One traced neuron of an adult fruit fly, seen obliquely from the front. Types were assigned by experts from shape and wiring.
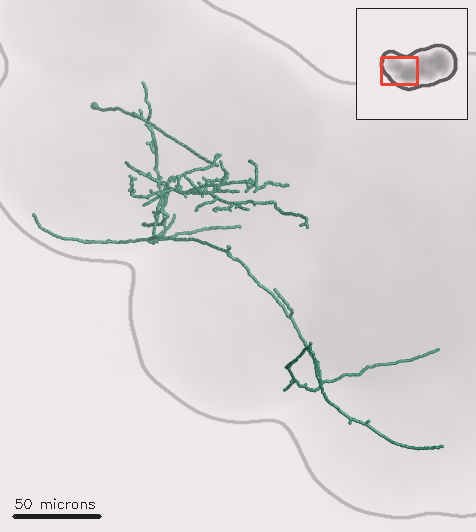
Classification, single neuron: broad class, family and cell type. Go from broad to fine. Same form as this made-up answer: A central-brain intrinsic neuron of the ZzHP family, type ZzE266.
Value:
A nerve-cord intrinsic neuron of hemilineage 12B, type IN12B042.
